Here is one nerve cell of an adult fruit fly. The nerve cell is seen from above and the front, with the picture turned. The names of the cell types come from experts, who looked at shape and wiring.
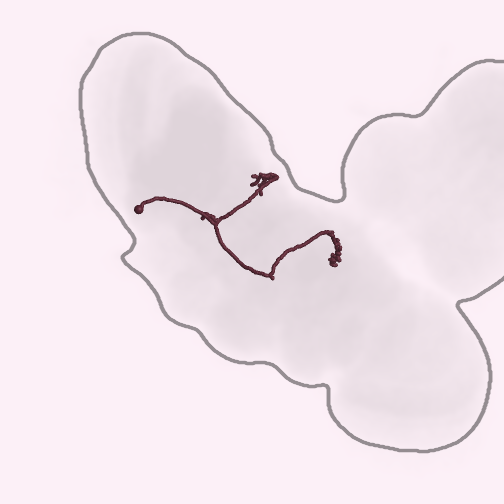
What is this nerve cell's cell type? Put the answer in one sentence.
The cell type is PS087.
